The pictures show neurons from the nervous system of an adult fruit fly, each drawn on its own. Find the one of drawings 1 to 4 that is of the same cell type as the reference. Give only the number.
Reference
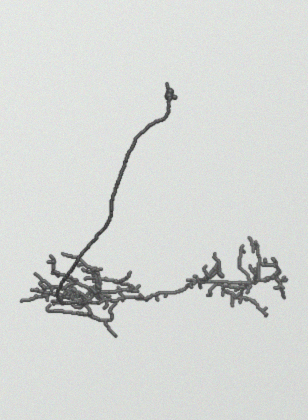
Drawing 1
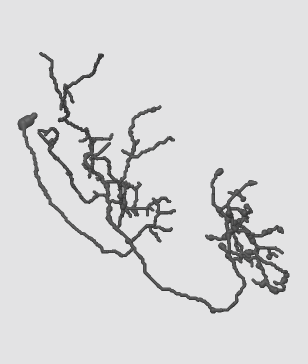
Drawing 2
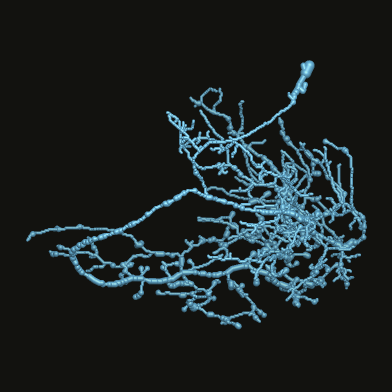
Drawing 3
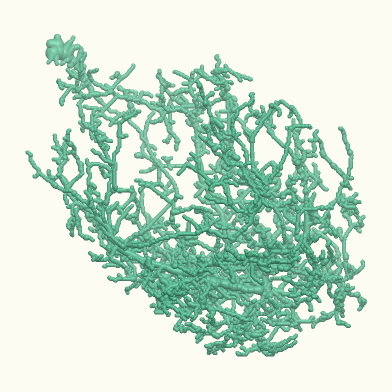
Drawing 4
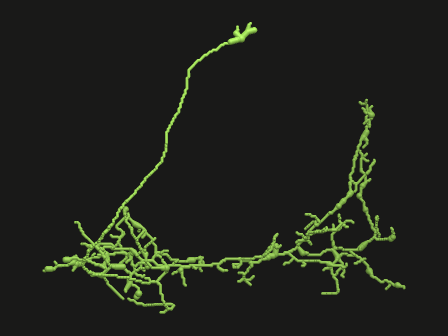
4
